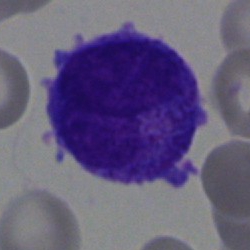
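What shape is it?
Round.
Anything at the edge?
Small knob-like projections, standing out at several points around it.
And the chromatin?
Dense and dark violet over most of the cell, and no vacuoles visible.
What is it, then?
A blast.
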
